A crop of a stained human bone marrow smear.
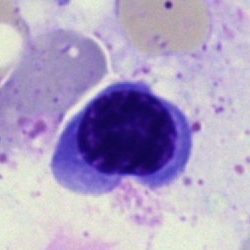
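Erythroblast in a stained human bone marrow smear. Its rounded outline carries a notch in the lower edge. The nucleus lies off-centre toward the upper right, with dark purple, coarsely clumped chromatin. Blue cytoplasm makes up the rest of the cell, most of it to the left of and below the nucleus.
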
